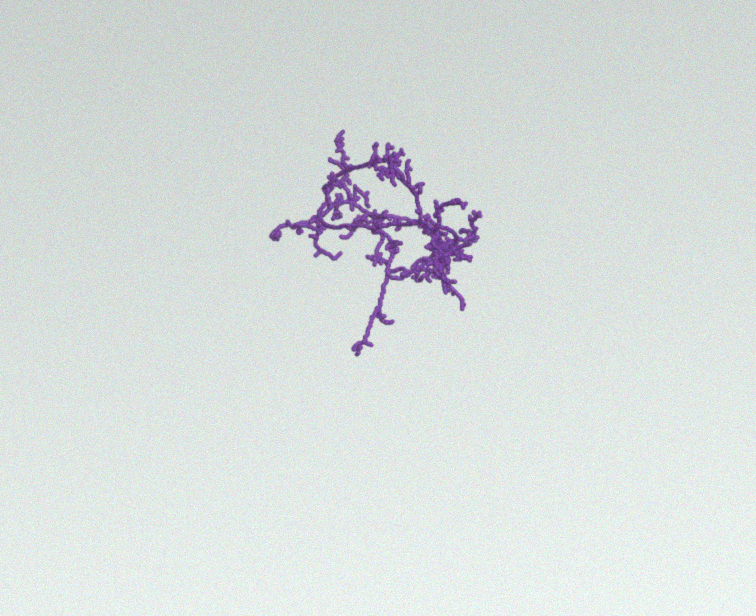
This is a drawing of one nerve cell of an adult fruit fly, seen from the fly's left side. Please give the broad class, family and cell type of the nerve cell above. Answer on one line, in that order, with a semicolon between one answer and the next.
central-brain intrinsic neuron; hemilineage SLPa&l1_anterior; PLP054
